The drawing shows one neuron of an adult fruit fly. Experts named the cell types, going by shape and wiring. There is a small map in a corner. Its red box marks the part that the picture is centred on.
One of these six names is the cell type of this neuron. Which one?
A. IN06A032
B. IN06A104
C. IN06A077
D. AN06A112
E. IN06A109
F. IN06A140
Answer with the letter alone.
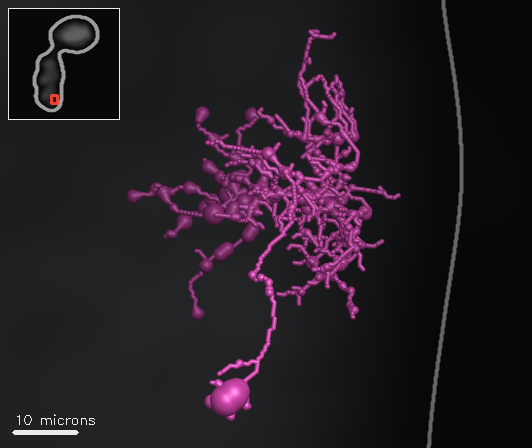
E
